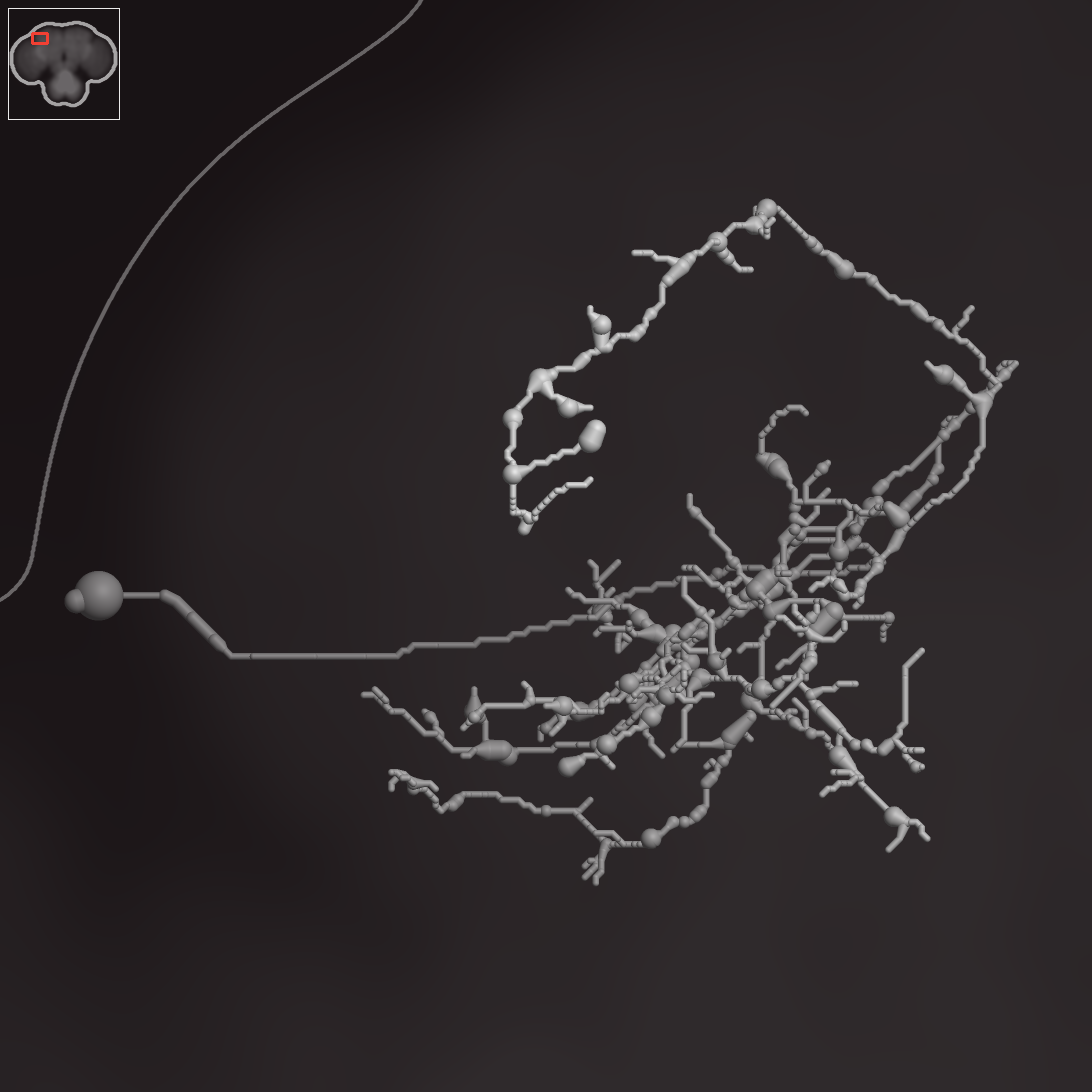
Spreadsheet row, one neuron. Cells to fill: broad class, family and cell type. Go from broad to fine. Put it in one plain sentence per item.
A central-brain intrinsic neuron of hemilineage SLPp&v1_posterior, type LHPV4b5.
